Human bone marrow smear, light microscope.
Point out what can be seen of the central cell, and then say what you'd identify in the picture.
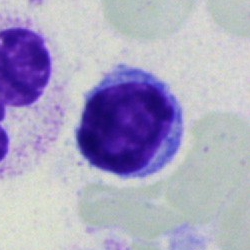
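That one's got a round, smooth outline. The chromatin is dark purple and coarsely clumped. The cytoplasm is blue and only makes a thin rim around the nucleus. It's a lymphocyte.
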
